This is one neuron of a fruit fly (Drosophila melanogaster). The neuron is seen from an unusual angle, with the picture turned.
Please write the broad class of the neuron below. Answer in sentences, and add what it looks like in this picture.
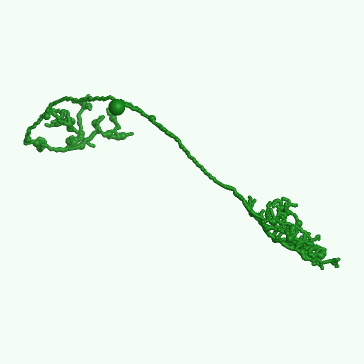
It is an optic-lobe intrinsic neuron. Dozens of branch ends can be seen. In this view it is wider than it is tall.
